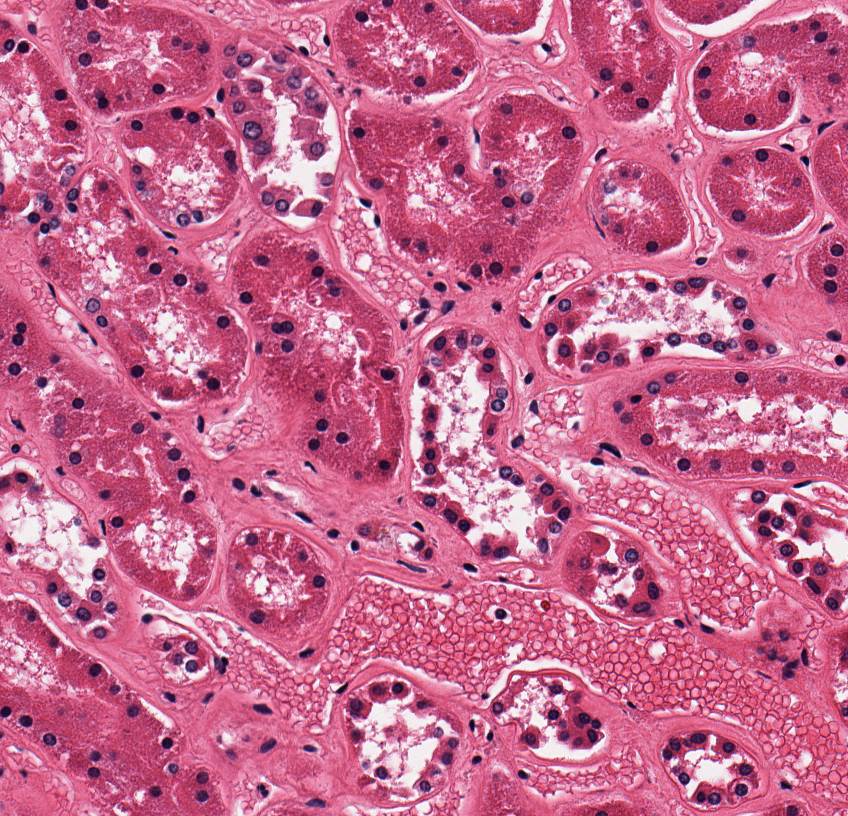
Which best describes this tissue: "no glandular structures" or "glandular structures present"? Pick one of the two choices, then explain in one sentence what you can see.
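Glandular structures present. Most tubules are lined by a single layer of cuboidal to low columnar cells with abundant, deeply eosinophilic, granular cytoplasm.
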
